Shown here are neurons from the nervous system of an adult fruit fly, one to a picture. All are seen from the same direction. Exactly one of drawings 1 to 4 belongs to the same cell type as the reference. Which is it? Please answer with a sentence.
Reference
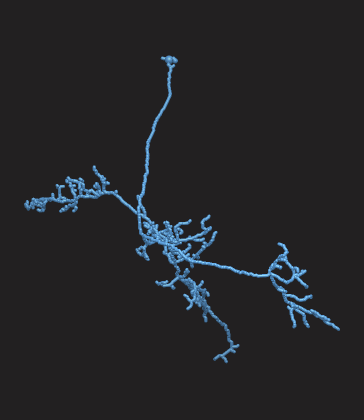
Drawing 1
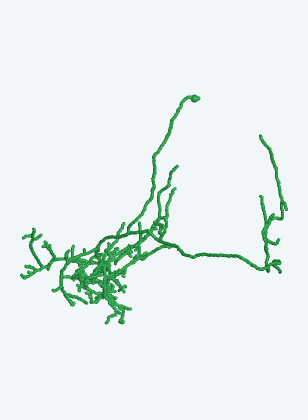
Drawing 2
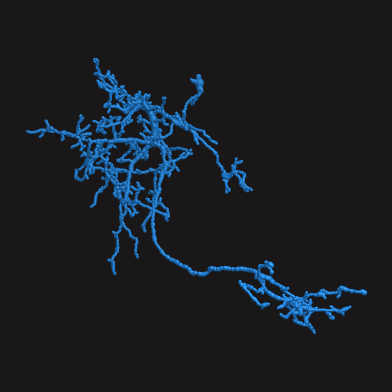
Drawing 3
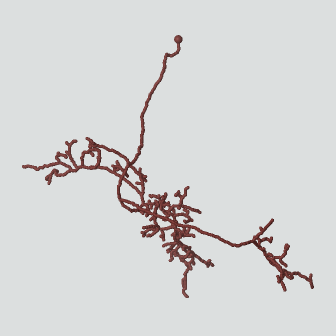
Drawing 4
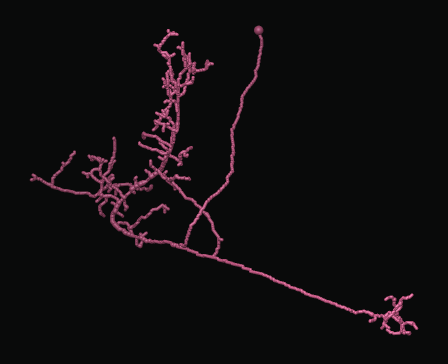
The neuron in drawing 3 is of the same cell type.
